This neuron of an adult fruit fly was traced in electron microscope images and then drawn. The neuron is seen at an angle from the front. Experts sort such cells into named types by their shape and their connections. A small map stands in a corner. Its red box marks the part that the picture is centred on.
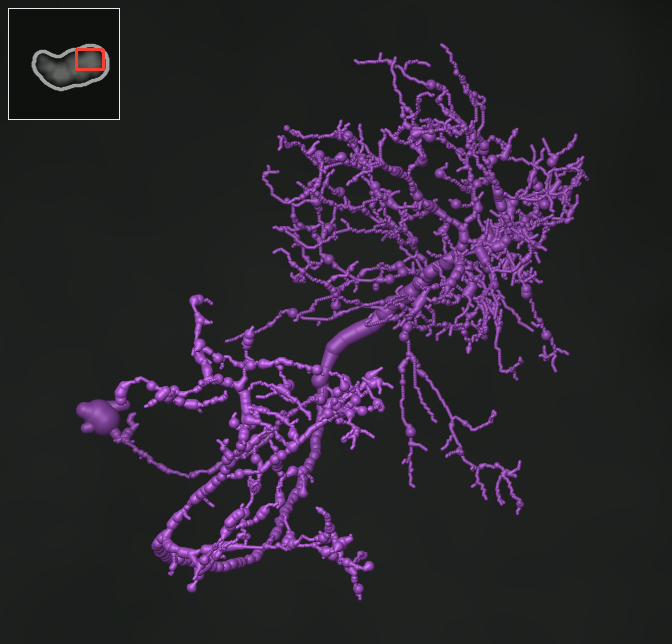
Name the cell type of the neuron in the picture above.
LHPV7c1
